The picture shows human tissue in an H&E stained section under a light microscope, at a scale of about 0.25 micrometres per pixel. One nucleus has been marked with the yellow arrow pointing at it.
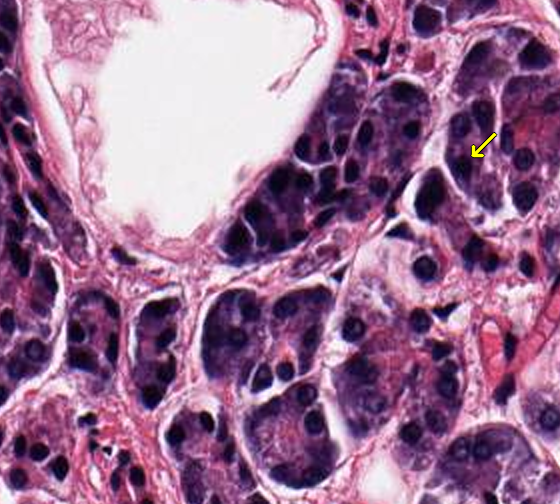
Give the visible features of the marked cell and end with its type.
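The nucleus is round and dark, about the same size as the nuclei of the neighbouring cells in the same group. The cell is part of a rounded cluster of similar cells, which is outlined by thin pink fibres and a narrow clear space separating it from the neighbouring clusters. The marked cell is a pancreatic acinar cell.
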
